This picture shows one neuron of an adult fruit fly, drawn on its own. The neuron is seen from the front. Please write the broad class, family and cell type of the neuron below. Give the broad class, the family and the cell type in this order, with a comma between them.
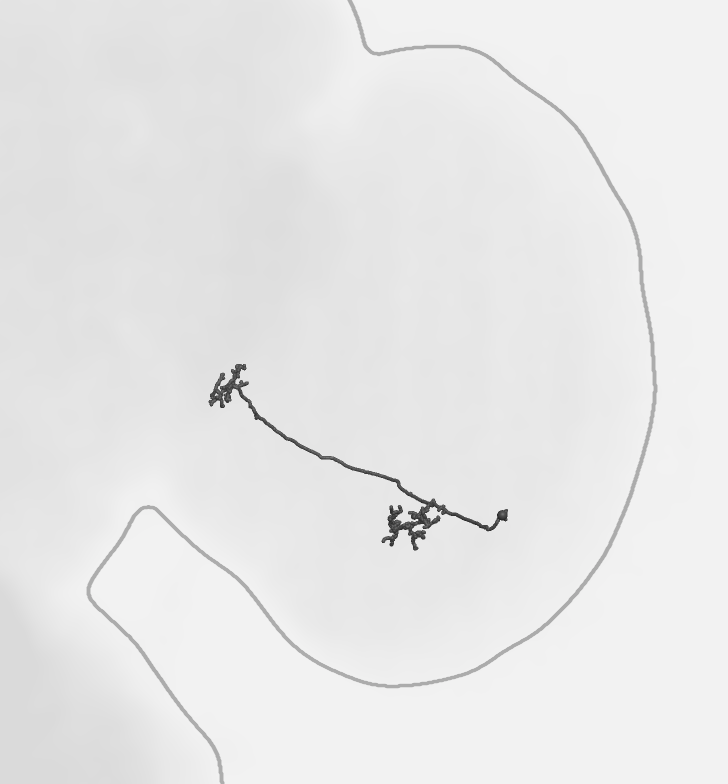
optic-lobe intrinsic neuron, Tm, Tm34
